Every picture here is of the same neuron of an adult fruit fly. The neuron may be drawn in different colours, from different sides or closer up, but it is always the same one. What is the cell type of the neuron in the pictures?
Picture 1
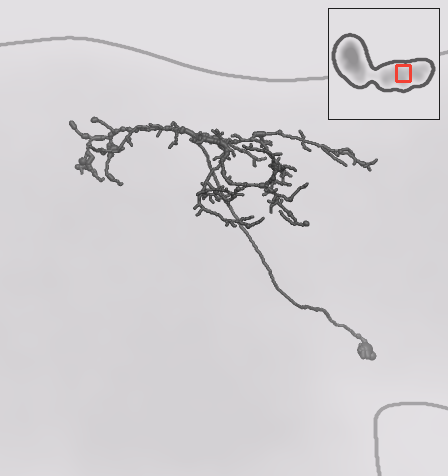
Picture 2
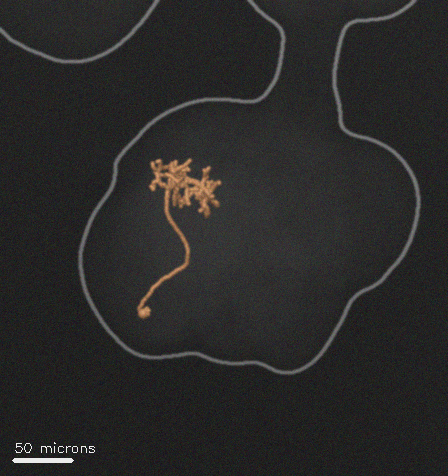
IN03B060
